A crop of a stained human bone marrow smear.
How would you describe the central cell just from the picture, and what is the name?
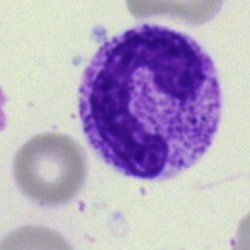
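A nucleus curved like a horseshoe opens toward the right. Its chromatin is clumped and dark purple. Fine purple granules fill the pale pinkish-lilac cytoplasm. This is a band neutrophil.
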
